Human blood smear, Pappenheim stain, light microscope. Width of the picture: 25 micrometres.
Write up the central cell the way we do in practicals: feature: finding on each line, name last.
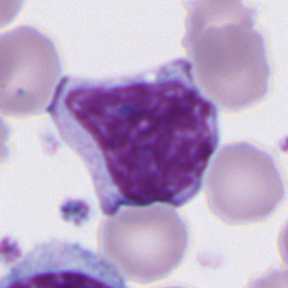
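Nucleus: single unlobed mass, filling most of the cell
Cytoplasm: pale greyish-blue
Cytoplasm spread: widest on the left side of the nucleus
Name: typical lymphocyte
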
